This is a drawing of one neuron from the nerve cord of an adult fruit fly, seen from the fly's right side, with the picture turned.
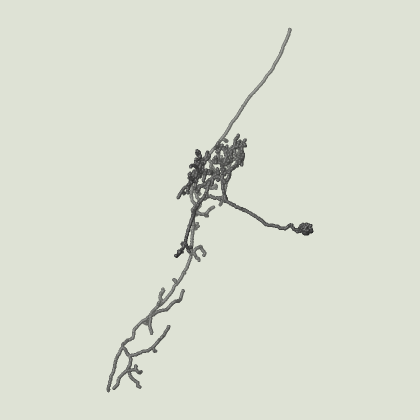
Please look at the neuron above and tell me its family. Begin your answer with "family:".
family: hemilineage 06B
